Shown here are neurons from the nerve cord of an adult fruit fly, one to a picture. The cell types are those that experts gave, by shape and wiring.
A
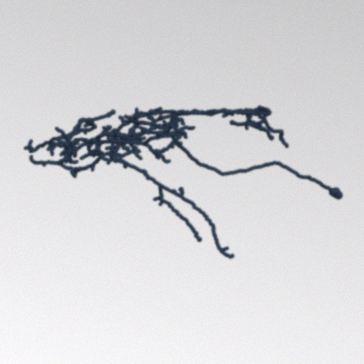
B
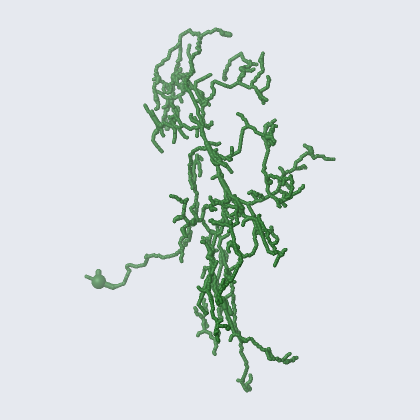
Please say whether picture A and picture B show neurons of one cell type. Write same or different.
same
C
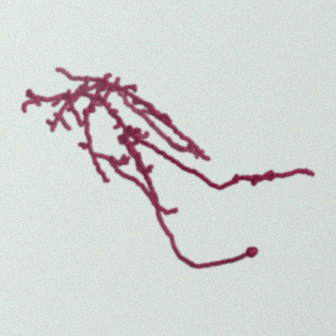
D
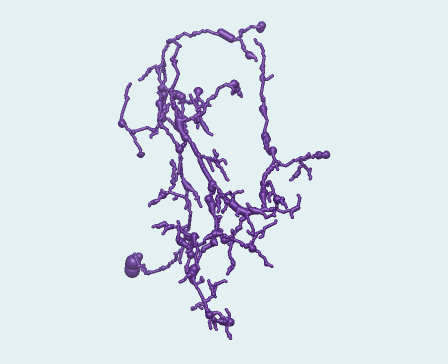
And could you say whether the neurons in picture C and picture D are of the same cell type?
same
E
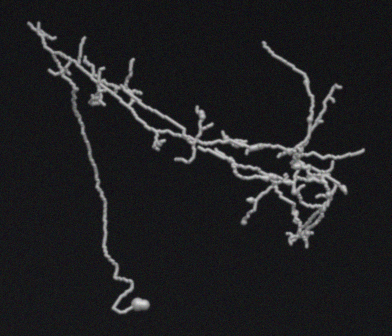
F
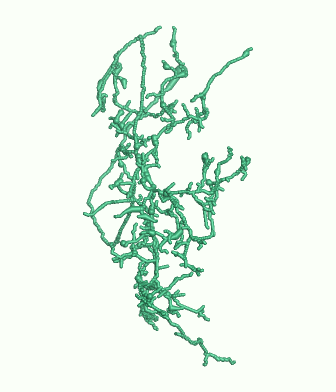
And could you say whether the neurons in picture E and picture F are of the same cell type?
different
